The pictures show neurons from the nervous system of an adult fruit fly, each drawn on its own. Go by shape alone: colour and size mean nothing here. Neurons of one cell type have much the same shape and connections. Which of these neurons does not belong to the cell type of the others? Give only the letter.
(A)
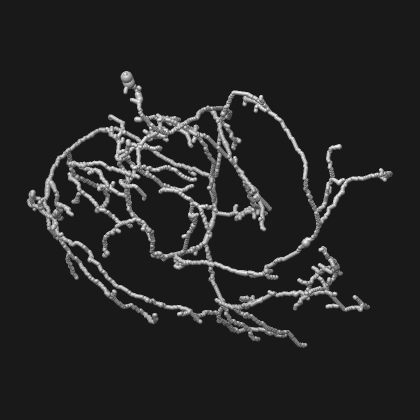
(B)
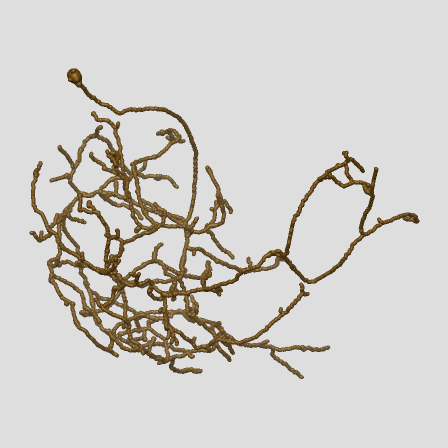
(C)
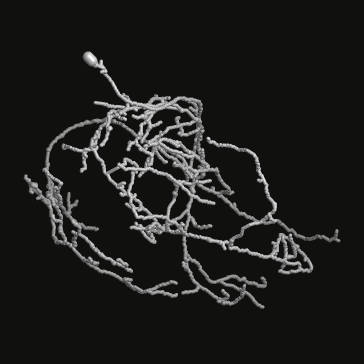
B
